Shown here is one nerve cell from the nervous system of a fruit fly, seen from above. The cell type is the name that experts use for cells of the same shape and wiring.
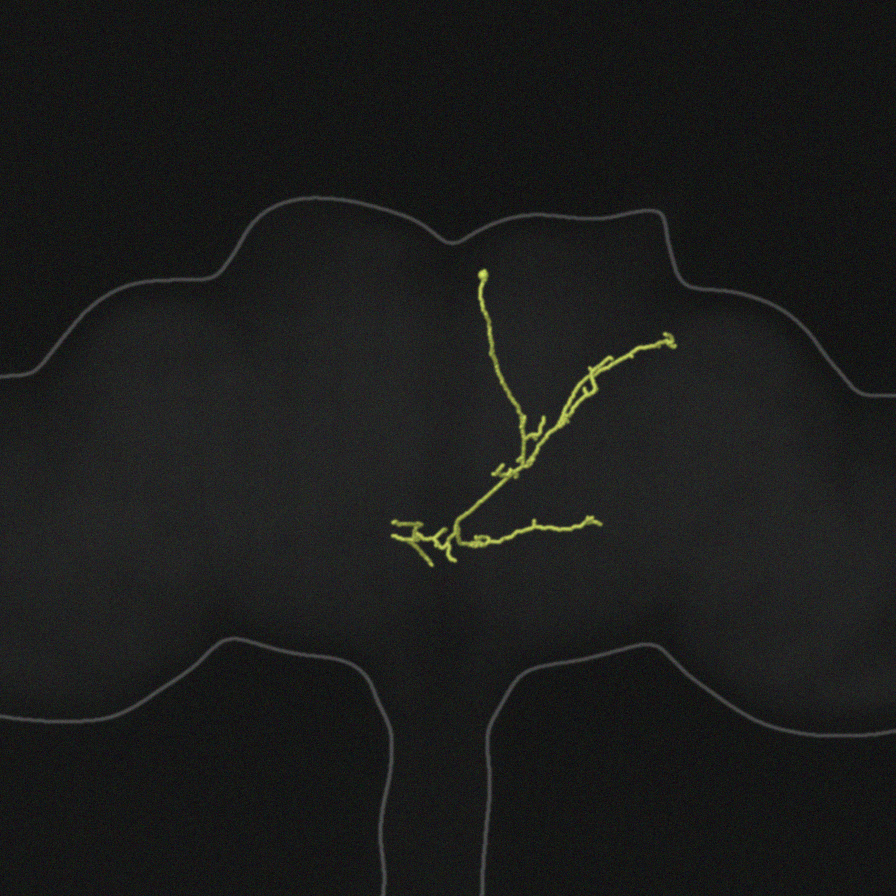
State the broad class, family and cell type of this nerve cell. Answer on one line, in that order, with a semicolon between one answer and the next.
central-brain intrinsic neuron; hemilineage SMPad2; SIP021_a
